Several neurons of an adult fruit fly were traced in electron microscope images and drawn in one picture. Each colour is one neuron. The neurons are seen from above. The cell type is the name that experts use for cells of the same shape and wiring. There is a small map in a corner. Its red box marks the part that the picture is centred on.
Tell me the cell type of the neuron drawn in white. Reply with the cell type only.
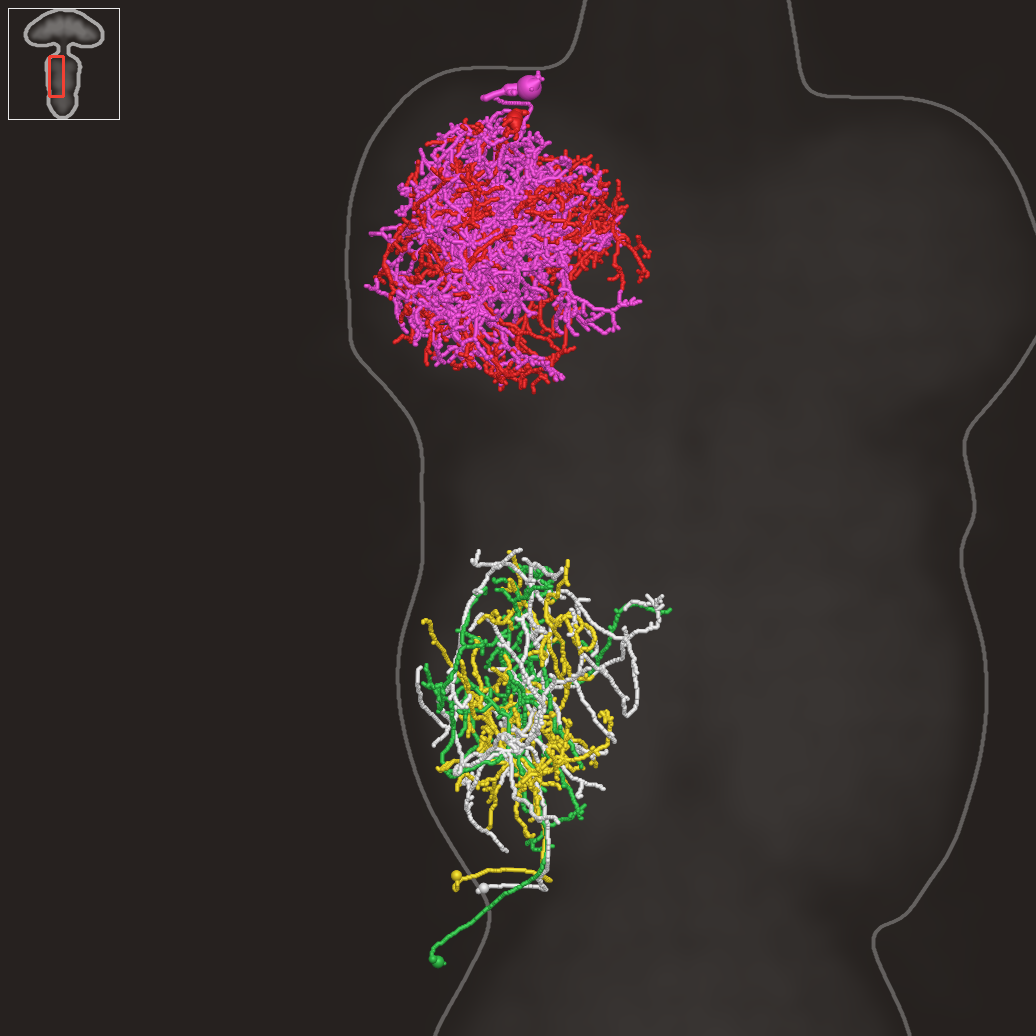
IN20A.22A022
